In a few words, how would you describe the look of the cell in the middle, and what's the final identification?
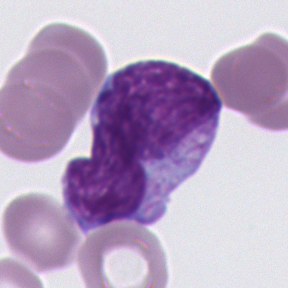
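Nucleus bent, occupying the upper part and left side of the cell. No distinct nucleoli. Cytoplasm pale greyish-lilac, without coarse dark granules. Name: atypical promyelocyte.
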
